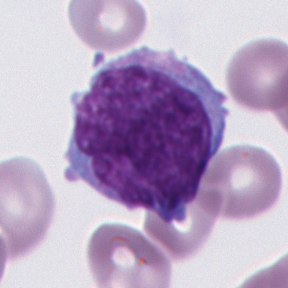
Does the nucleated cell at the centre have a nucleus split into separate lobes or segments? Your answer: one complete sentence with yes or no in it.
No, what this cell has is an undivided, compact round, oval or kidney-shaped nucleus.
